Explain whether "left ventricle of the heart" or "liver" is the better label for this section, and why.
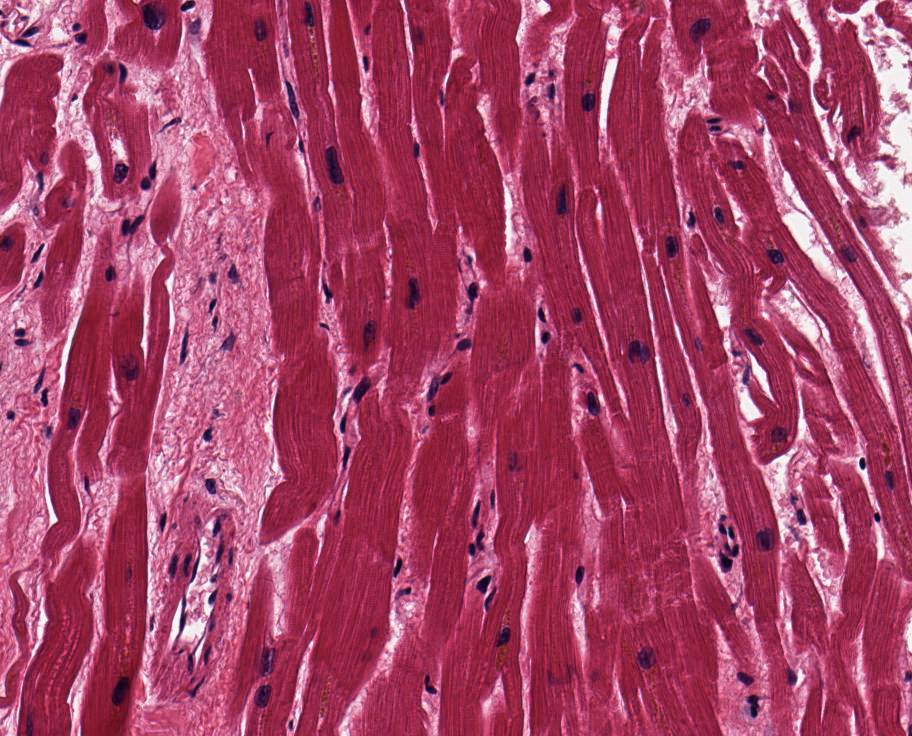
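It's left ventricle of the heart. What decides it is the long muscle fibres that fill most of the field, running mainly from top to bottom.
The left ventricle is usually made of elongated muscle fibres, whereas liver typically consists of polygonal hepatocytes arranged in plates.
Besides that, many fibres branch and join their neighbours, their oval nuclei sit singly in the centre, and some contain fine yellow-brown granules.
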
